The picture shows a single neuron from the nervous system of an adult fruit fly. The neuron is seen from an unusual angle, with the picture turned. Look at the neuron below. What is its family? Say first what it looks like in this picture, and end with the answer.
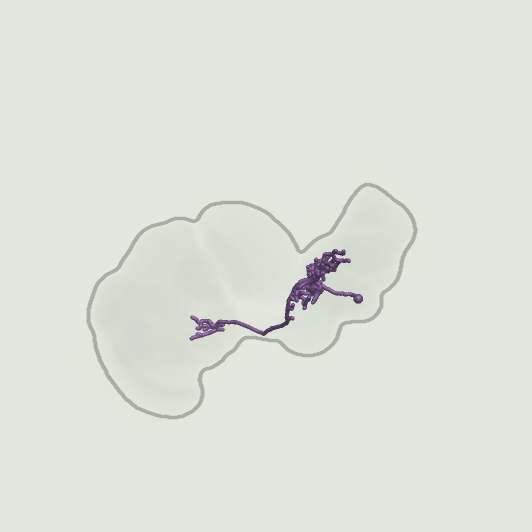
As drawn here it is wider than it is tall. Its broad class is ascending neuron. Its family is hemilineage 06B.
